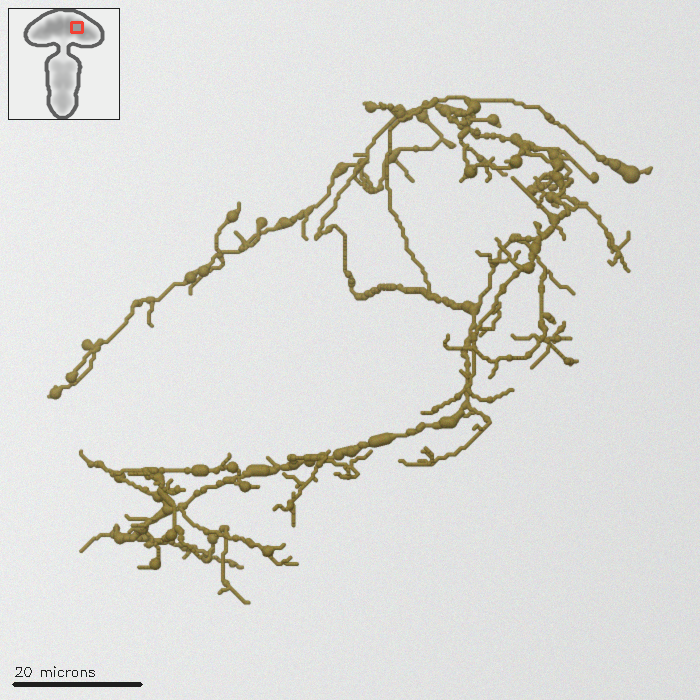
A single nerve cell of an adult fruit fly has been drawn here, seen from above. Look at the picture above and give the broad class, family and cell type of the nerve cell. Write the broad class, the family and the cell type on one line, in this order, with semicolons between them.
central-brain intrinsic neuron; hemilineage SLPad1_anterior; CB4158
